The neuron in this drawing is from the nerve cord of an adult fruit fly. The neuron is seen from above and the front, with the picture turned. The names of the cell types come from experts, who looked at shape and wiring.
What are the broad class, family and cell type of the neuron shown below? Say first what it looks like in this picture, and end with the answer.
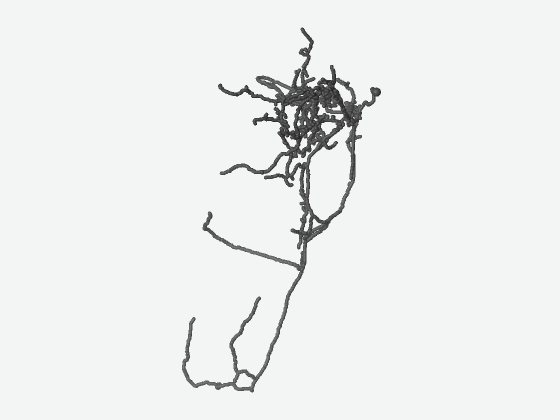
The picture shows dozens of branch ends. As drawn here it is taller than it is wide. This is a nerve-cord intrinsic neuron. The family is hemilineage 17A. Its cell type is IN17A075.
